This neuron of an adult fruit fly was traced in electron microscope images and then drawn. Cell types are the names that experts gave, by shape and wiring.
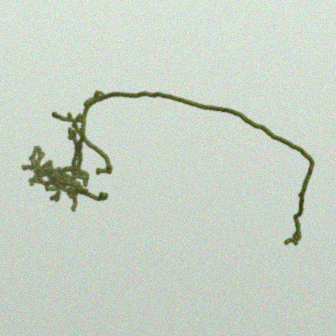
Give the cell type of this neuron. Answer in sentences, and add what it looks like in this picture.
Its cell type is PVLP008_c. Its broad class is central-brain intrinsic neuron. As drawn here it is wider than it is tall.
